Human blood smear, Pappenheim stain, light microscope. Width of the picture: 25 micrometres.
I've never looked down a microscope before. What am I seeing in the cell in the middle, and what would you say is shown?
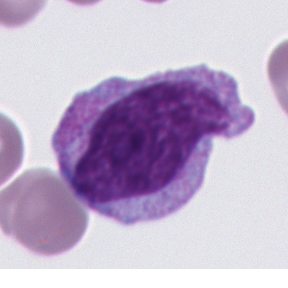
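The cell has an irregular, ruffled outline rather than a smooth one. A tongue-like projection of cytoplasm juts out from its upper right. Fine pinkish-purple granules are scattered through the cytoplasm, and no vacuoles are seen. The cell is an atypical promyelocyte.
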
